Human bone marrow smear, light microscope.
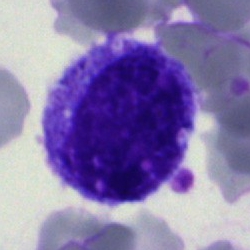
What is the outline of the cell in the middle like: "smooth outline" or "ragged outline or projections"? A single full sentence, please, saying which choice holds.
The cell is bounded by a rough outline.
